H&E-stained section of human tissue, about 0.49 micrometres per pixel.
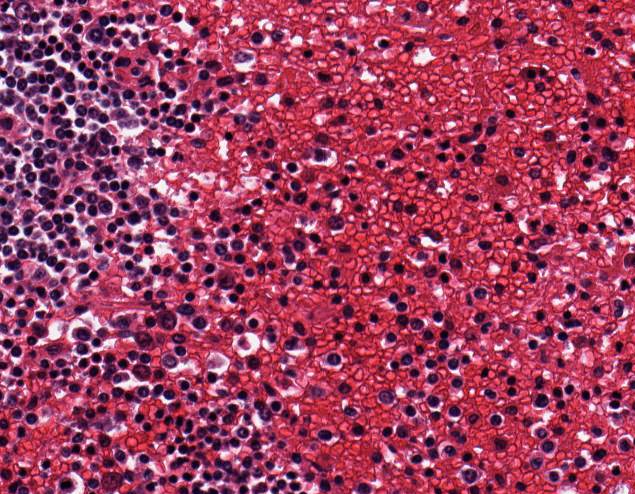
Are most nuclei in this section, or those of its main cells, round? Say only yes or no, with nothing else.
Yes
